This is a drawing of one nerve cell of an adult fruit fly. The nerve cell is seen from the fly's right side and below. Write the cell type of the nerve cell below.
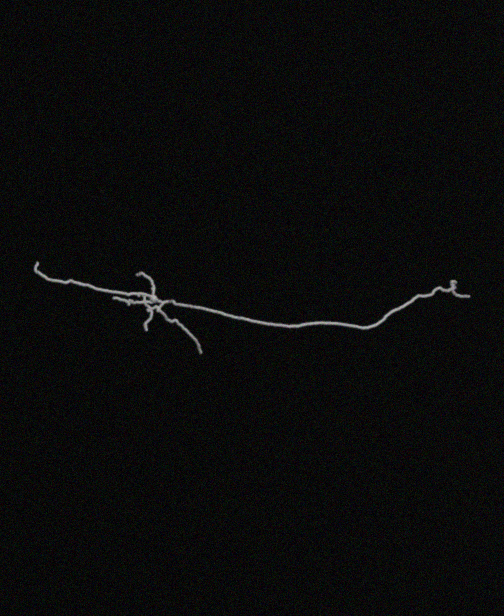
SApp04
